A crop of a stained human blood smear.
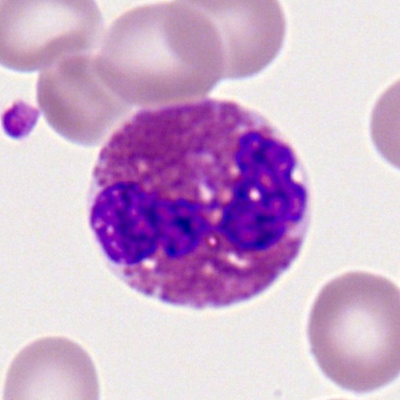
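Eosinophil: central cell, stained human blood smear, light microscope. First, the nucleus has two lobes, one on the cell's left side and one on its right. Second, its chromatin is dark purple and coarsely clumped. Third, granules pack the cytoplasm densely throughout, and this granular cytoplasm is reddish-pink in tone.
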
